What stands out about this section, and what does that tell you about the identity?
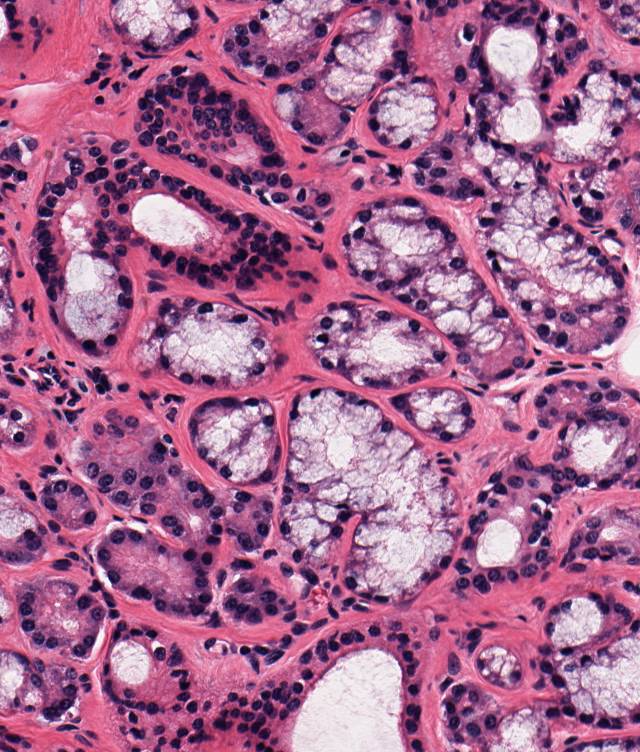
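Closely packed rounded glandular units, divided by thin stromal bands, fill the field. Most, especially centre and right, consist of mucous cells with pale, foamy cytoplasm and small, dark nuclei flattened basally at each unit's outer edge. Some units, mainly left and lower left, have granular pinkish-purple cytoplasm and round basal nuclei. Name: minor salivary gland.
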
